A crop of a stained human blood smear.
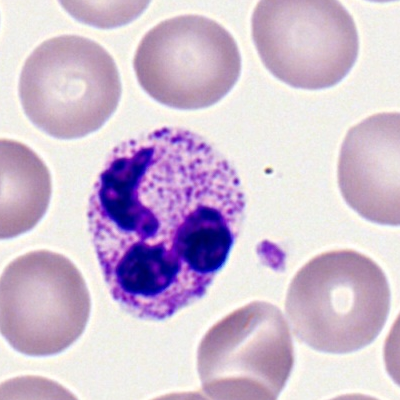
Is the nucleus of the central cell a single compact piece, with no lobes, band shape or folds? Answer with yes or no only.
No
